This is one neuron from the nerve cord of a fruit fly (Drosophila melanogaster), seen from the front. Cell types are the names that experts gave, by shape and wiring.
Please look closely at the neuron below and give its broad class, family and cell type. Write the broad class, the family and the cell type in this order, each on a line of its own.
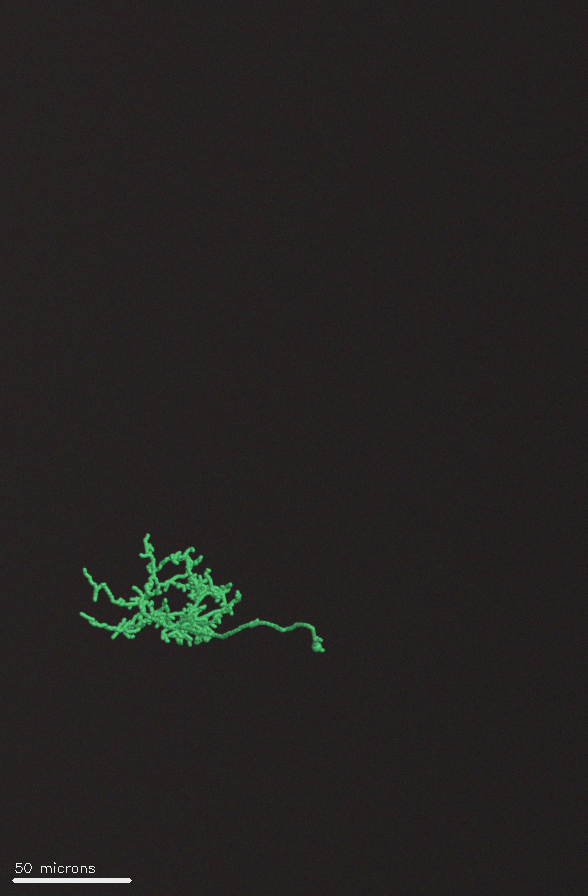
nerve-cord intrinsic neuron
hemilineage 13B
IN13B039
